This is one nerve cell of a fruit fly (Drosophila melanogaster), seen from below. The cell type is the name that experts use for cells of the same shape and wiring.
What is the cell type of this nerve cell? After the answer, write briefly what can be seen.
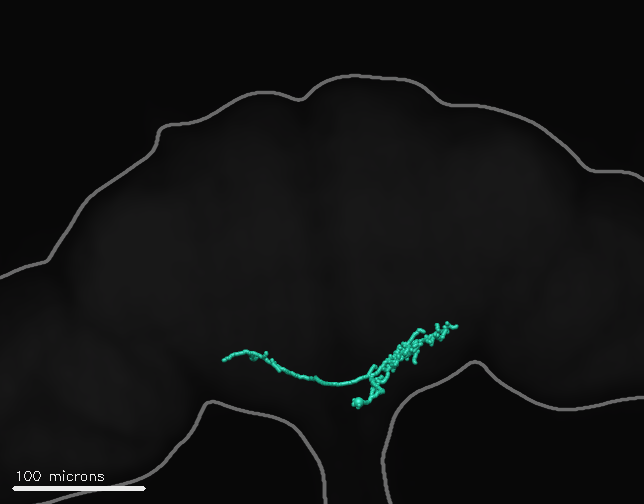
It is of cell type GNG272. It is a central-brain intrinsic neuron. It is in the brain and does not reach the nerve cord. Its cell body lies at the bottom of the picture. From left to right in the picture it spans about 180 microns.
